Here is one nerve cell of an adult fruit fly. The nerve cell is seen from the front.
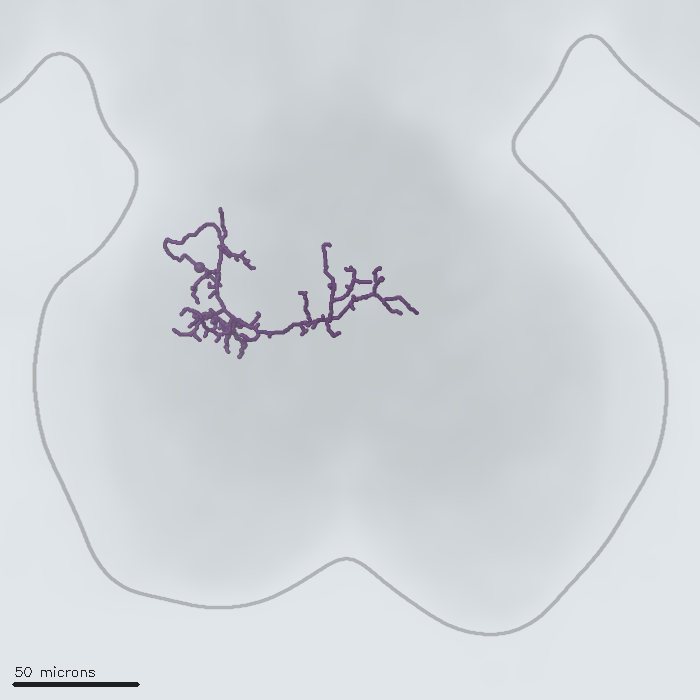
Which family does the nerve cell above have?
hemilineage 19A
